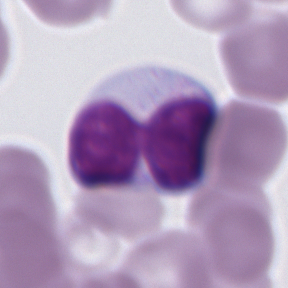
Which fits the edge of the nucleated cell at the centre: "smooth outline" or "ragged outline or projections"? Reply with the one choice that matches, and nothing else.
Smooth outline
